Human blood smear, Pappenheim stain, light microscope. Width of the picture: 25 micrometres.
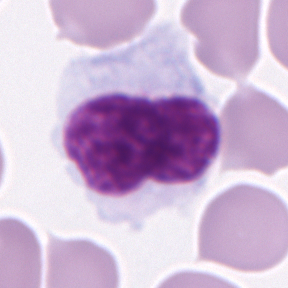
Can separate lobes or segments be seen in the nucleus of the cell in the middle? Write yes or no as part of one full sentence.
Yes, into two or more lobes the nucleus of this cell is divided.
